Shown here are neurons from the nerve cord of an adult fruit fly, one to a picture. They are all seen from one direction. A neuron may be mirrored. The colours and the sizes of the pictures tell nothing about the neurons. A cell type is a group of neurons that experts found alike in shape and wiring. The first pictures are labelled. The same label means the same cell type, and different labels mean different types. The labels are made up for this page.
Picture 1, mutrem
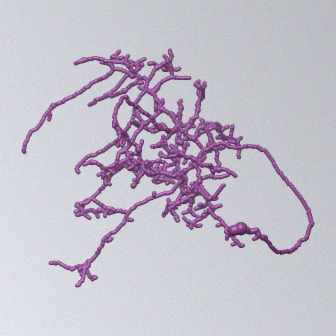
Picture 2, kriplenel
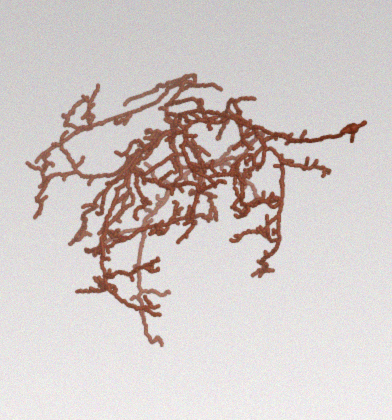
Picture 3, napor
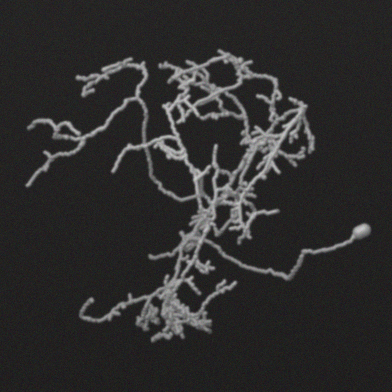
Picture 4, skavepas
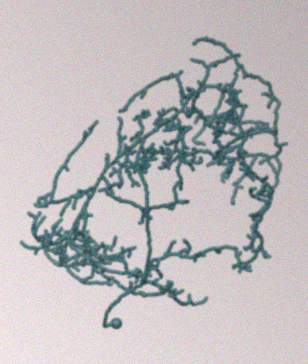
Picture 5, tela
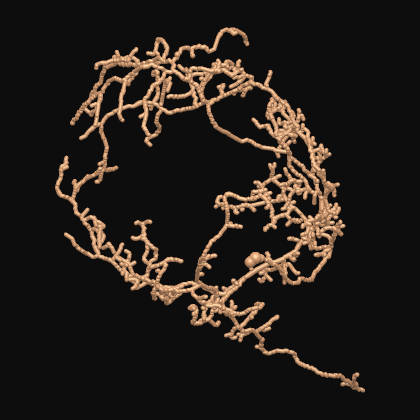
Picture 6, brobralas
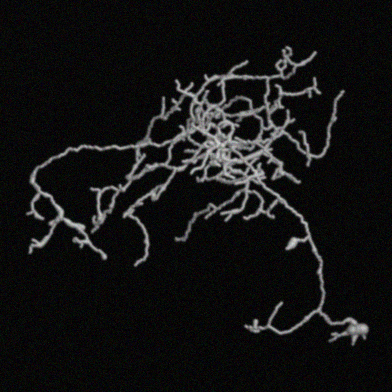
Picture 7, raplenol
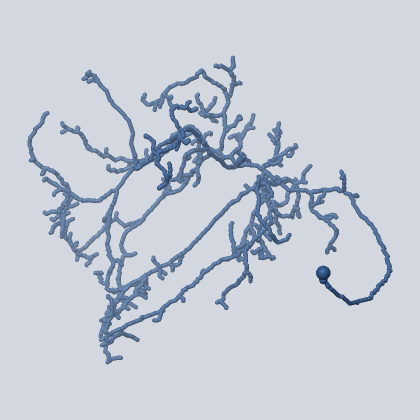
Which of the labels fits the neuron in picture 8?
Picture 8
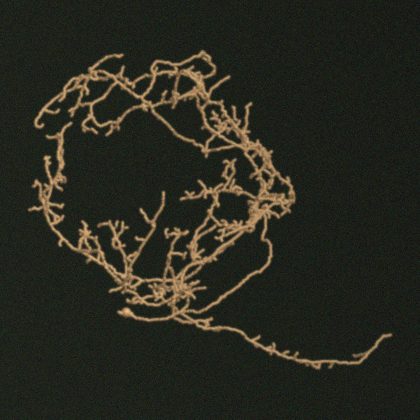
tela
